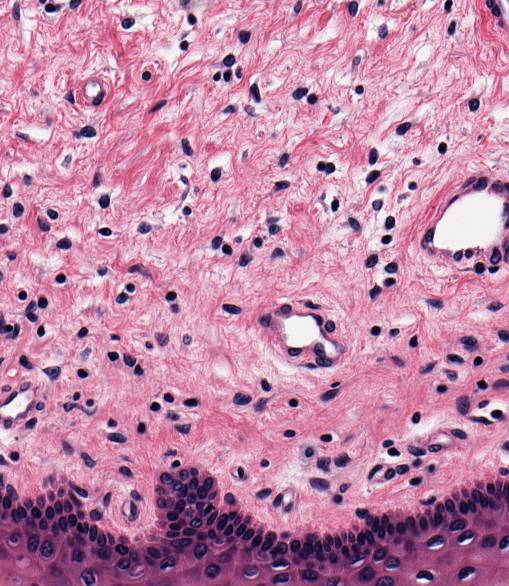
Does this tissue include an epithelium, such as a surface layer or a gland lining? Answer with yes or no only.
Yes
